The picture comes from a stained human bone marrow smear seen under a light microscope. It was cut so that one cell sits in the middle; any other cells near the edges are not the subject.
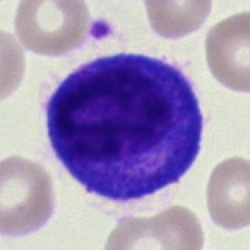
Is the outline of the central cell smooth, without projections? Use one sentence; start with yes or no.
No, there is a ragged or frayed outline, or projections, blebs or tags, on this cell.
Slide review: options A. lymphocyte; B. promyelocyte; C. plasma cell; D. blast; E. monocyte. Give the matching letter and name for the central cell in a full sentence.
Option B is the correct option, with the middle cell being a promyelocyte.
